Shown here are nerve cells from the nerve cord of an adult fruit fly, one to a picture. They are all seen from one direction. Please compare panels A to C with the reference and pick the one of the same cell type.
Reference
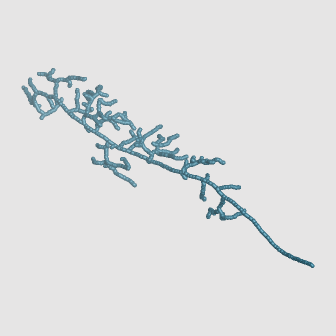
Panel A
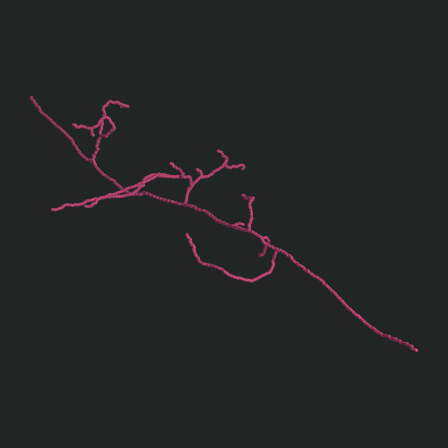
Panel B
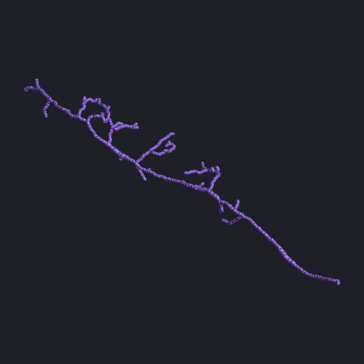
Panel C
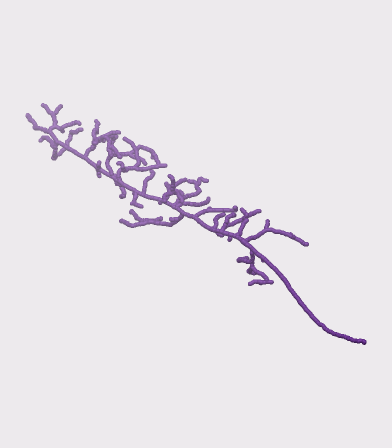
C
